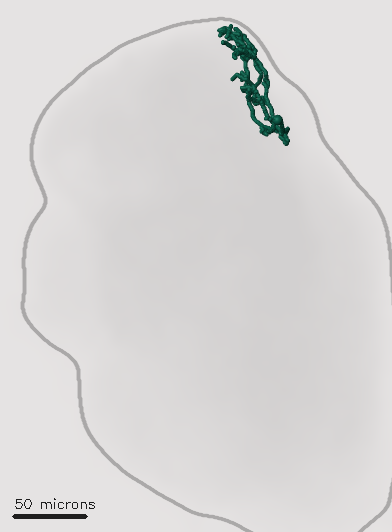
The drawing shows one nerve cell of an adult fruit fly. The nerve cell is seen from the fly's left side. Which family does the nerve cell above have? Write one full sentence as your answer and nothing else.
By family, this nerve cell is grouped as hemilineage LHp2.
